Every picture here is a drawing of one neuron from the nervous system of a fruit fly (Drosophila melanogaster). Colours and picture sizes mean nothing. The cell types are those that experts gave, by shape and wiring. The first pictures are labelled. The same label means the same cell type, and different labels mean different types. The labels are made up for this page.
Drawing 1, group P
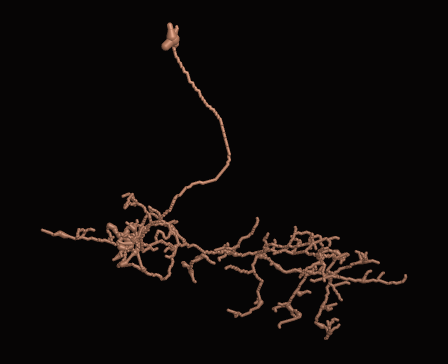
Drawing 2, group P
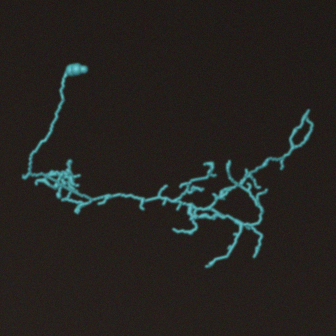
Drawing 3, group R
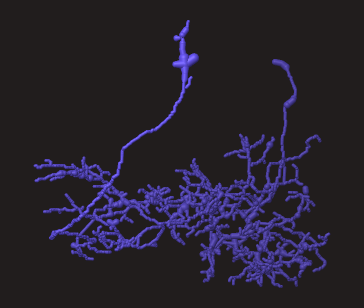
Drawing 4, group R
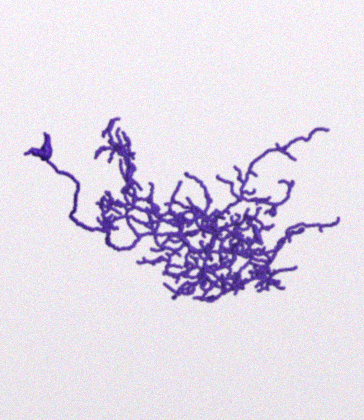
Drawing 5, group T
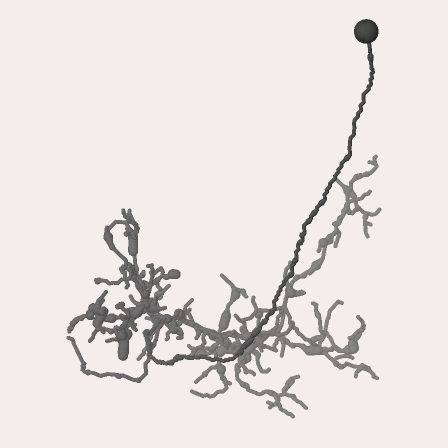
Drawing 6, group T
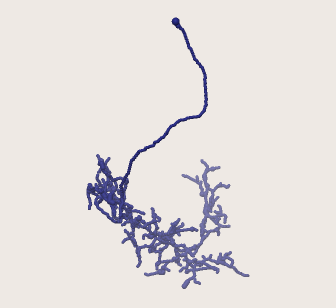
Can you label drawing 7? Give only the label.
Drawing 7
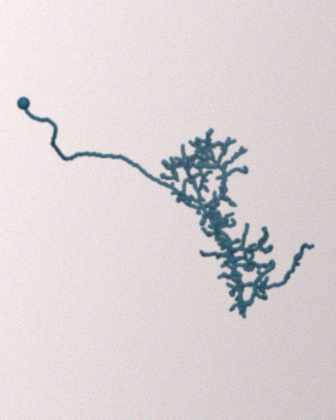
group P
